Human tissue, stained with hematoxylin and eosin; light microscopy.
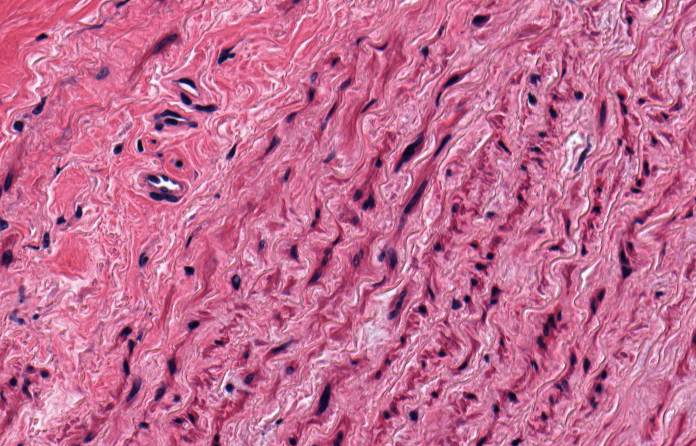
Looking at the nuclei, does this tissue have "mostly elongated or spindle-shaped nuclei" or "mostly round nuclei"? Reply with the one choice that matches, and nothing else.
Mostly elongated or spindle-shaped nuclei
